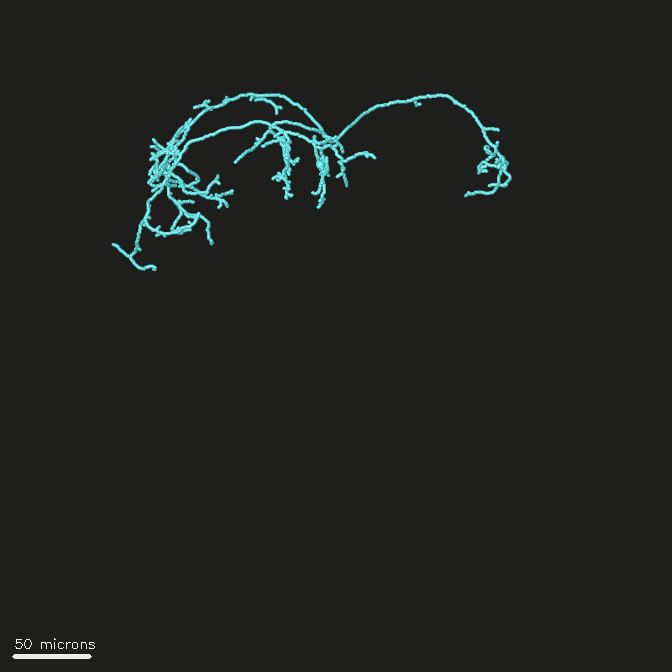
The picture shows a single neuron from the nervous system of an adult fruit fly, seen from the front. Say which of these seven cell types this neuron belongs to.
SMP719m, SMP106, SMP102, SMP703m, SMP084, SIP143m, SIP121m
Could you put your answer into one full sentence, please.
It is SMP703m that this neuron is, by cell type.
